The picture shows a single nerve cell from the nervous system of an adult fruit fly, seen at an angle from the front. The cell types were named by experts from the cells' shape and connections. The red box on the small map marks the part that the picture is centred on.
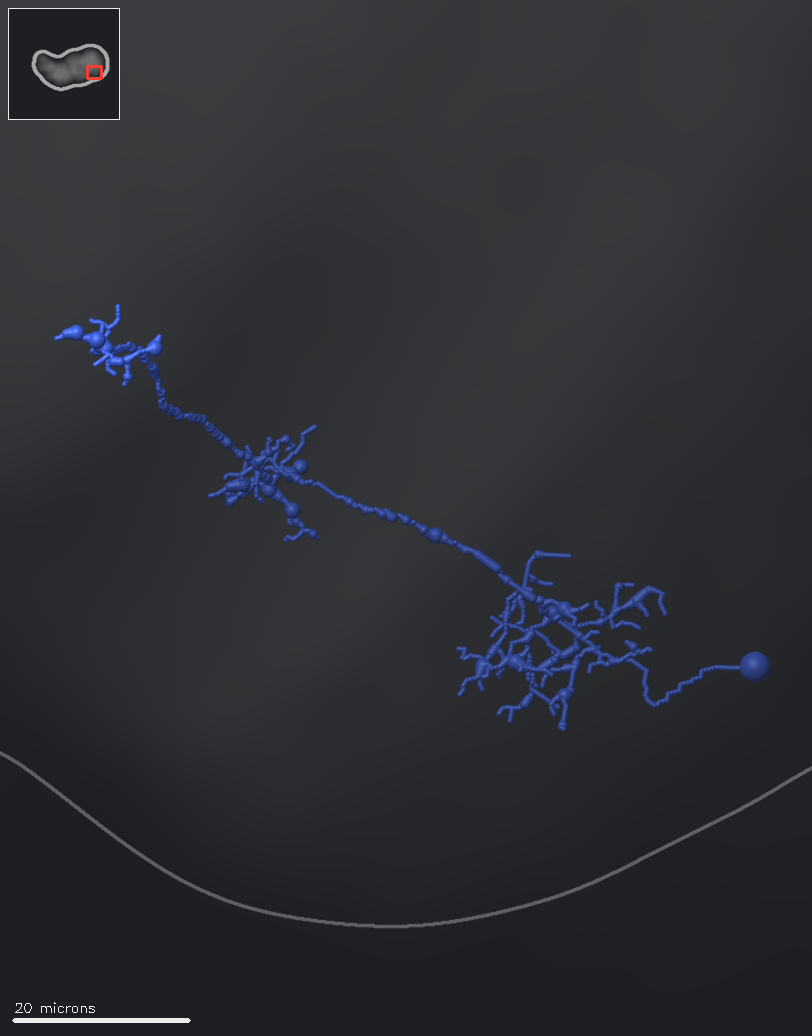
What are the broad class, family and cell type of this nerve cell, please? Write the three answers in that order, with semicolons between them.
optic-lobe intrinsic neuron; Tm; Tm6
